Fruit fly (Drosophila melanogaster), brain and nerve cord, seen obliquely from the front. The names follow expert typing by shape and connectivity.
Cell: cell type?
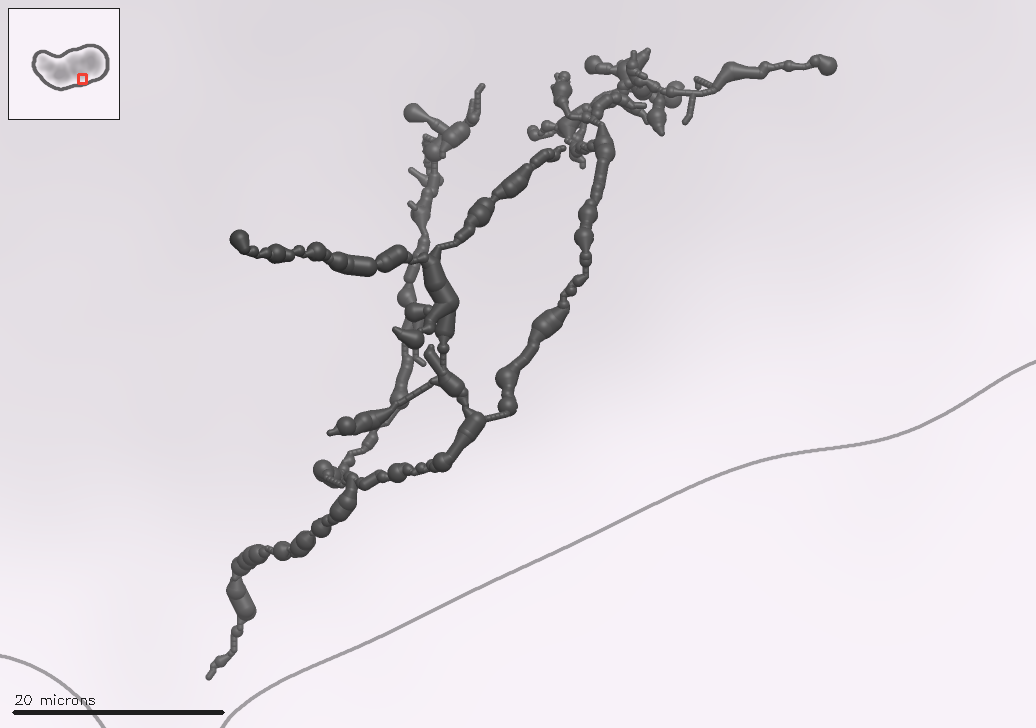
TPMN2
